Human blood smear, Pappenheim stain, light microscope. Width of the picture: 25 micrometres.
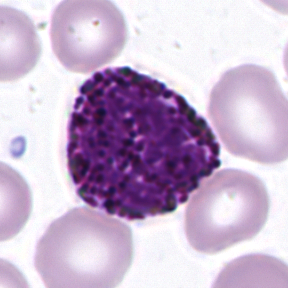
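Basophil, the middle cell, about 14 micrometres across. Coarse, dark purple-black granules fill the whole cell, lying over the nucleus as well as beside it, and they crowd most along the edge. The granules hide the nucleus, so you can't trace its outline.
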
